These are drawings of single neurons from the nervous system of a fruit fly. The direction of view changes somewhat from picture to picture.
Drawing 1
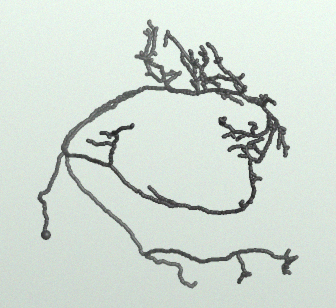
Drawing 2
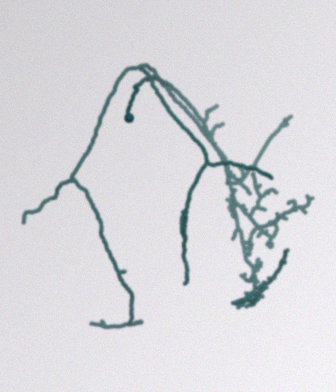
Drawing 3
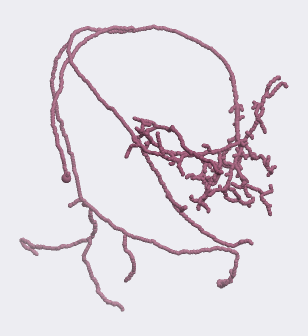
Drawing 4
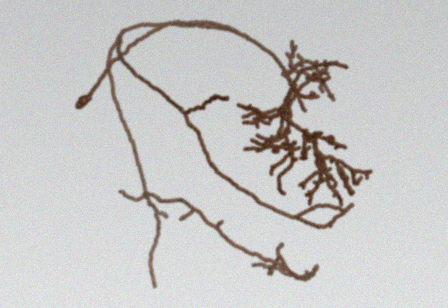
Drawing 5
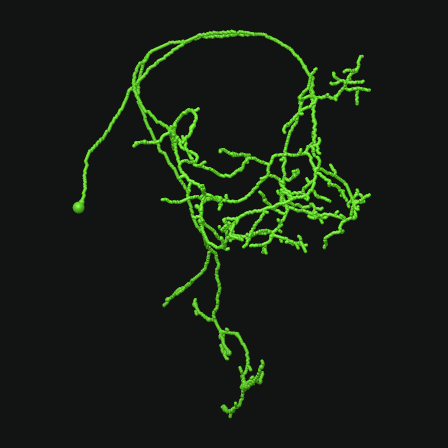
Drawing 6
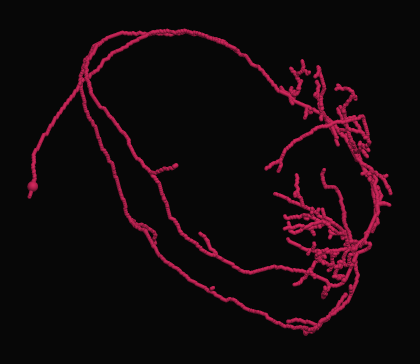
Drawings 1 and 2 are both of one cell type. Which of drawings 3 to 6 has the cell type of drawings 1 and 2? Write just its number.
6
